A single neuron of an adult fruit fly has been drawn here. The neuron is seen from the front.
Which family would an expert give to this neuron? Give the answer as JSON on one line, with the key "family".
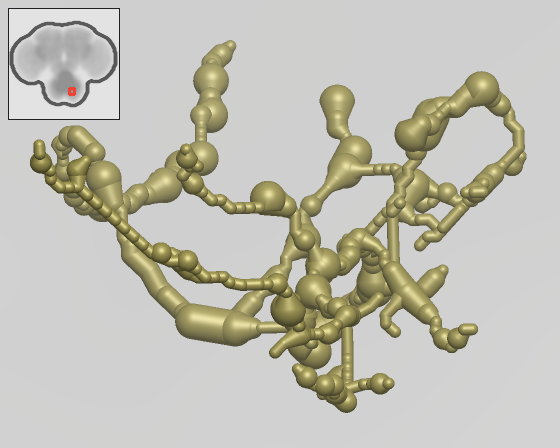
{"family": "class mechanosensory tactile"}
